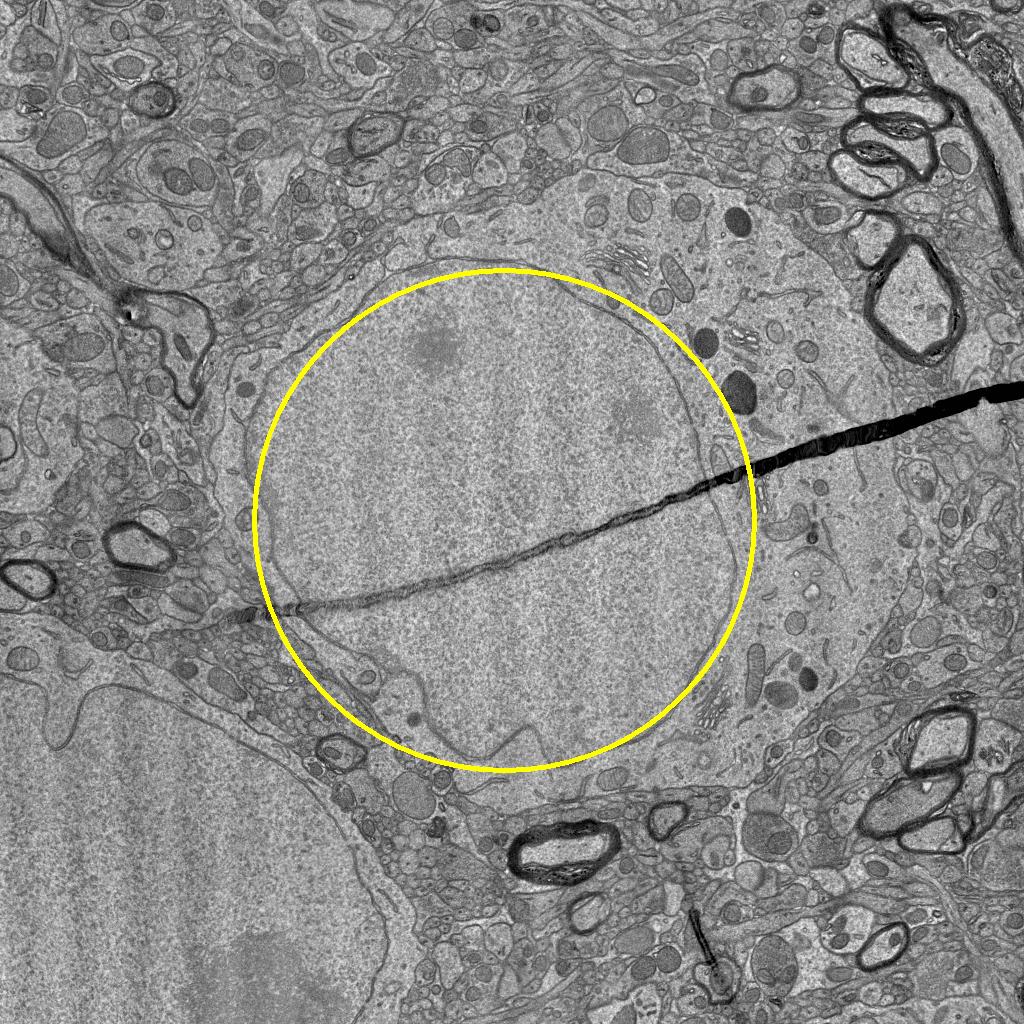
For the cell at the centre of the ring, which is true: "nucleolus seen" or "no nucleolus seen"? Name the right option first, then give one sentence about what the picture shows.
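No nucleolus seen. No compact dark nucleolus is seen, only faint grey patches in the nucleoplasm.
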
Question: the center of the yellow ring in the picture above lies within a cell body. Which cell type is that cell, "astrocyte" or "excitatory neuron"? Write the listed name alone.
excitatory neuron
